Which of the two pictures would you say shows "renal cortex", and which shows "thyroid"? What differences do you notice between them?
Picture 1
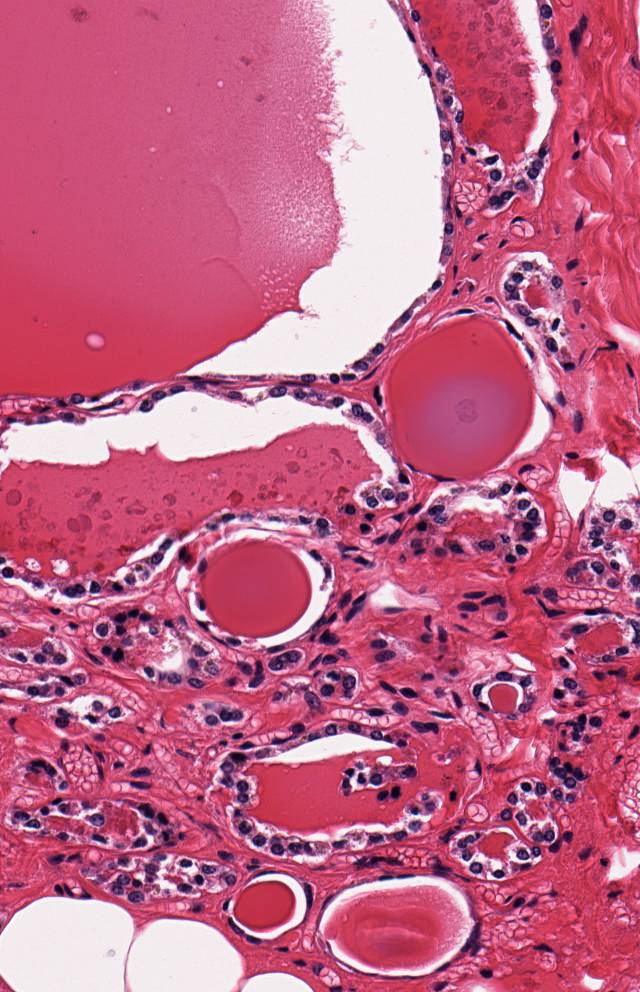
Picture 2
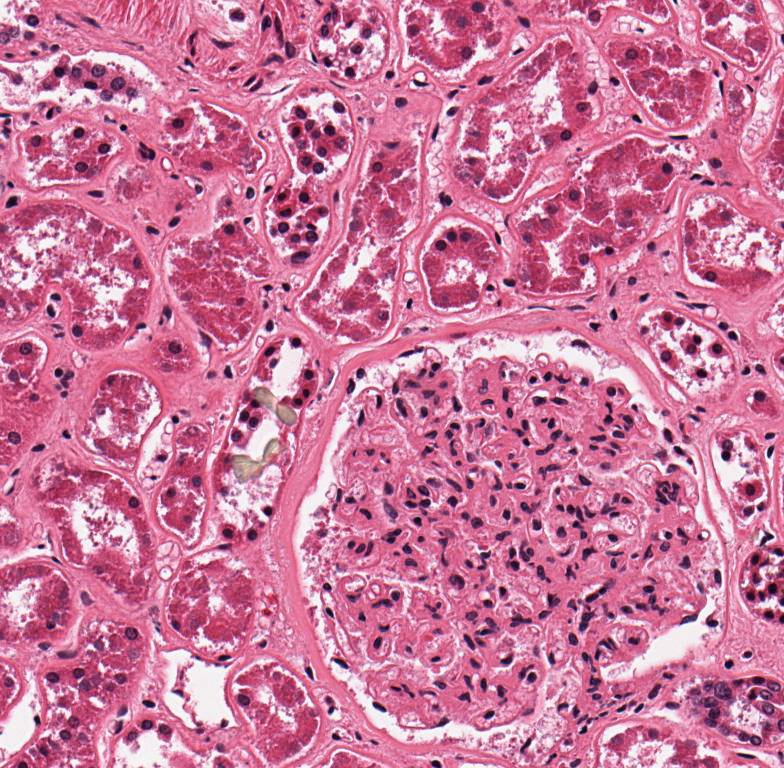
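The answer: picture 1 is thyroid, and picture 2 is renal cortex. The thyroid field holds follicles of very different sizes: a very large colloid-filled one at upper left, lined by a single layer of flattened cells, and many smaller ones crowded in the lower half, lined by cuboidal cells with round dark nuclei. Several round mid-sized follicles in the middle each contain a single smooth ball of colloid. In the renal cortex, by contrast, a single glomerulus occupies the lower right and tubules fill the rest, lined by cells with abundant granular eosinophilic cytoplasm and round nuclei. Two yellow-brown, bow-tie shaped objects lie within a tubule just left of the glomerulus. Between the tubules the interstitium is scant, forming thin pink strands with few spindle-shaped nuclei.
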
